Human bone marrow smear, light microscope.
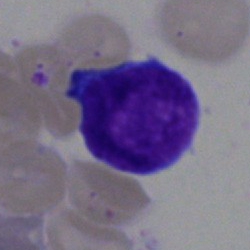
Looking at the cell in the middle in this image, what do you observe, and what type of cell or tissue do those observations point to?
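At the upper left, a small blunt bleb of cytoplasm juts out from the cell. The cytoplasm is deep blue and forms only a thin rim around the nucleus. The chromatin is finely textured rather than coarsely clumped. The cell is a lymphocyte.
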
